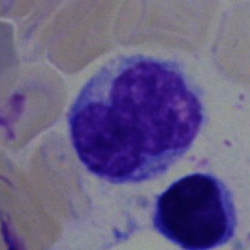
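Monocyte, the central cell of a stained human bone marrow smear. The outline looks round to me, and I notice the nucleus fills most of the cell. Its chromatin is dark purple, broken by small lighter patches. Around the nucleus, the cytoplasm forms only a thin rim.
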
